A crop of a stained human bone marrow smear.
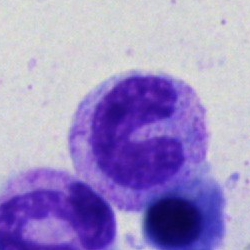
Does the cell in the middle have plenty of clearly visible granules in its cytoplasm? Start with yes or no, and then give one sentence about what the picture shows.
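Yes. The cytoplasm holds fine purplish granules.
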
